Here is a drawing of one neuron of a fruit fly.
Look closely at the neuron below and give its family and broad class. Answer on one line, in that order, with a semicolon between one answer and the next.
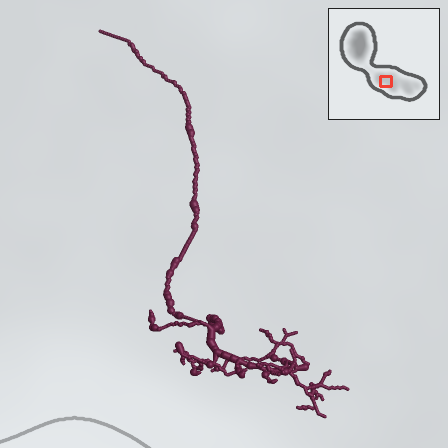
class mechanosensory tactile; sensory neuron entering the nerve cord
